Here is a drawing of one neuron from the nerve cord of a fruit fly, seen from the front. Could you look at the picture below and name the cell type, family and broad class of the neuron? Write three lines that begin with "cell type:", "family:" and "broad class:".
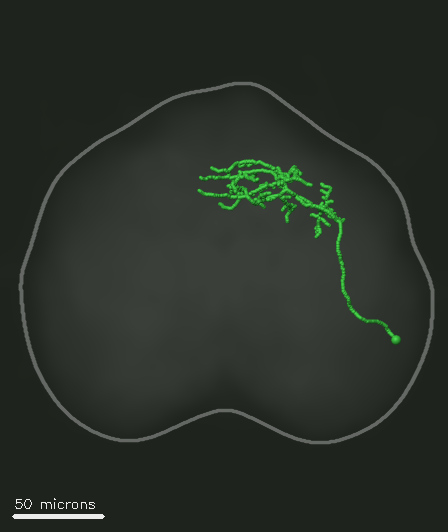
cell type: IN03B089
family: hemilineage 03B
broad class: nerve-cord intrinsic neuron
